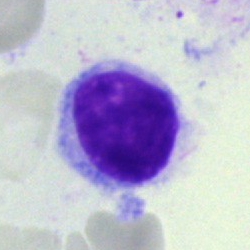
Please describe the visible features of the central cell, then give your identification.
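See how the chromatin is dark purple and condensed, with just a few small paler patches. The cytoplasm around it is a pale greyish-blue, with no distinct coloured granules and no clear vacuoles. So that's a hairy cell.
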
